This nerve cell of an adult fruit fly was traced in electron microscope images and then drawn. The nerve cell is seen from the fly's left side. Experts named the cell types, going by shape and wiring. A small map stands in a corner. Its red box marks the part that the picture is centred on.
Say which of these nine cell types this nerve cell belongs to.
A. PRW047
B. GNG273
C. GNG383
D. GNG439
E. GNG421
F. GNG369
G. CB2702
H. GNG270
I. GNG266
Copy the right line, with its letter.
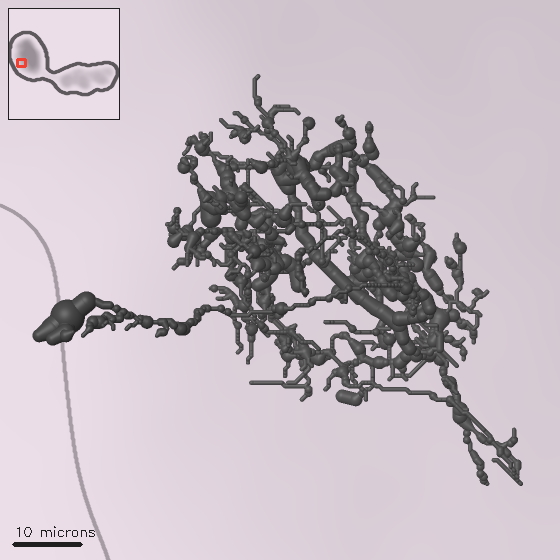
A. PRW047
